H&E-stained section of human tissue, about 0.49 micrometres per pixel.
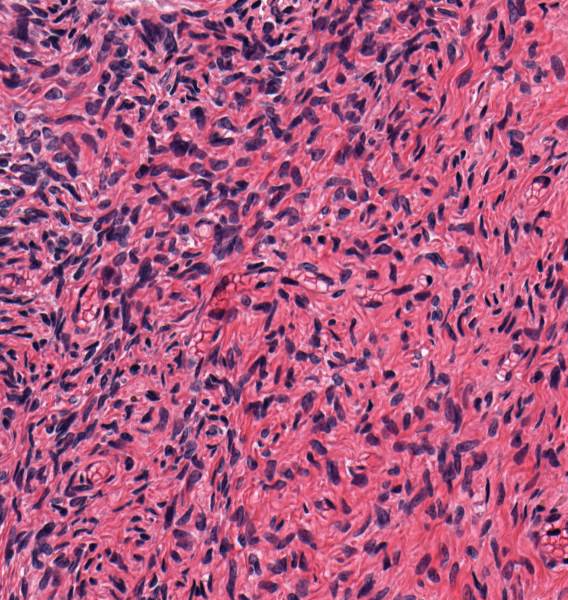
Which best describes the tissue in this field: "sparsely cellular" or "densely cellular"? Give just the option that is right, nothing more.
Densely cellular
